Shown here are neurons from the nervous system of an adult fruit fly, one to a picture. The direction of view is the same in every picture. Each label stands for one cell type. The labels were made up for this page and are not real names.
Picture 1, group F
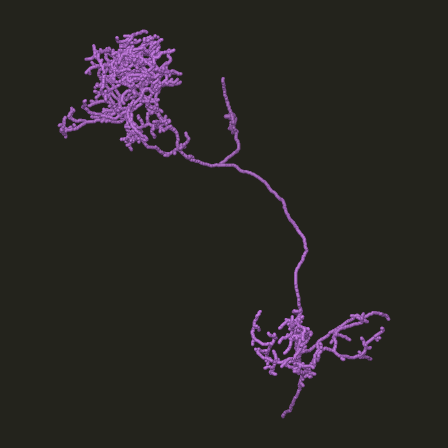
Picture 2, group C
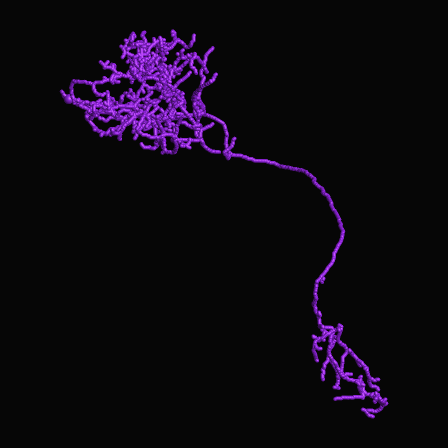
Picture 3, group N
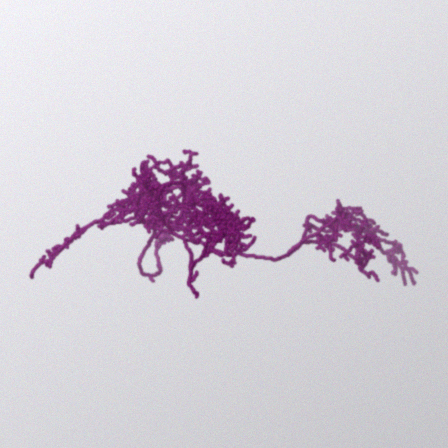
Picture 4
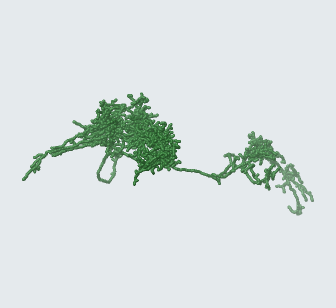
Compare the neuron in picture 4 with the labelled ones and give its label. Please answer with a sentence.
It belongs to group N.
